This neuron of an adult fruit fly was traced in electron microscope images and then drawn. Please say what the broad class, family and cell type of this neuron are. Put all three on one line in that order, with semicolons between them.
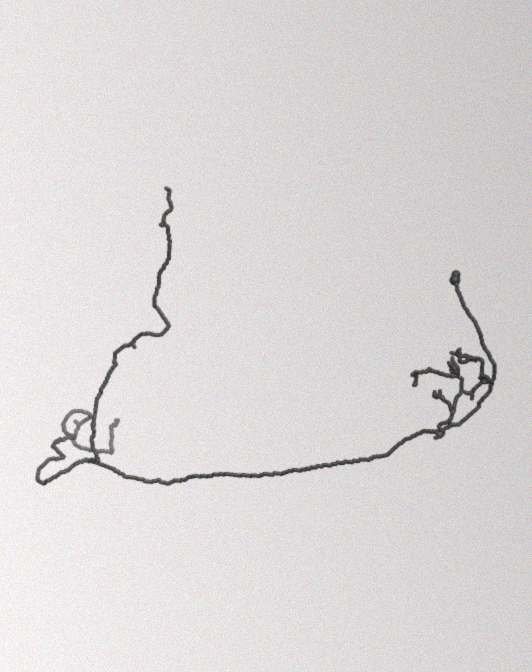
central-brain intrinsic neuron; class Kenyon Cell; KCab-s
